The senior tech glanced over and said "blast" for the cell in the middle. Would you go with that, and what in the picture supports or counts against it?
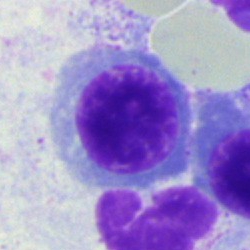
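Blast does not fit; the cell in the middle is an erythroblast. Its chromatin is dark purple and moderately clumped, with small paler patches.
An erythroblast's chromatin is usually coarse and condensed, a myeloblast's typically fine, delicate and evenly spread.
This clumping speaks for erythroblast and against blast.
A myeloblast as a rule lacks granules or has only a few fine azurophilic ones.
No granules are visible, which does not count against blast. The outline is somewhat irregular and angular, and the cytoplasmic rim is wider left of the nucleus than right.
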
